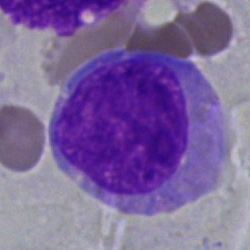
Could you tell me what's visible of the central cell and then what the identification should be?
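Smooth, roughly round outline on this one, the nucleus sitting toward the left side, and no granules I can see in the cytoplasm. The image is a little blurred, so fine detail comes out softened. It's a blast.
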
